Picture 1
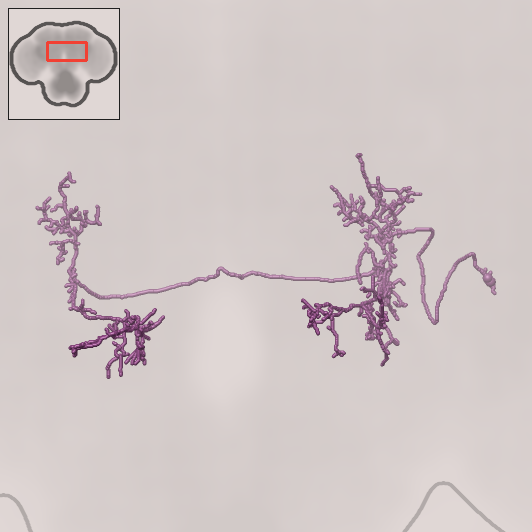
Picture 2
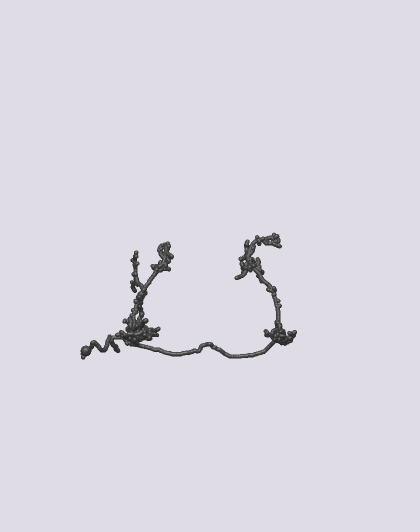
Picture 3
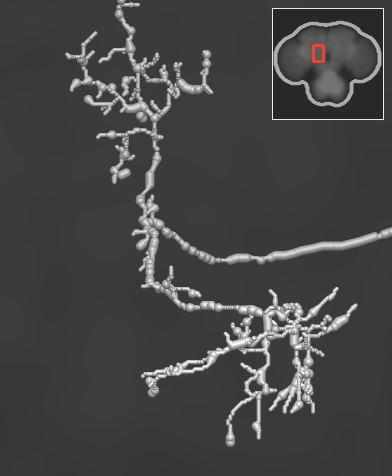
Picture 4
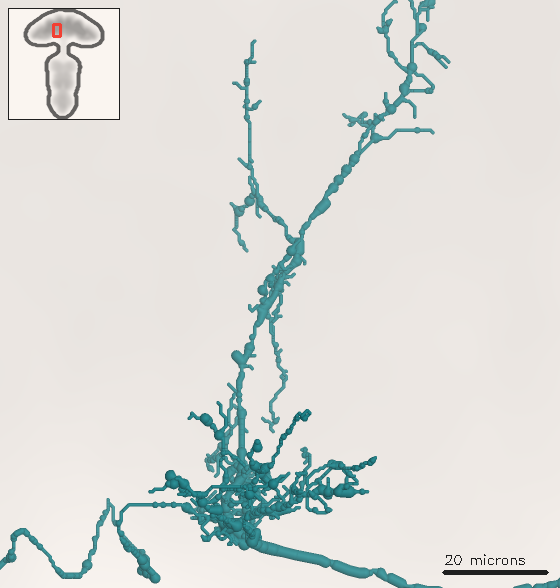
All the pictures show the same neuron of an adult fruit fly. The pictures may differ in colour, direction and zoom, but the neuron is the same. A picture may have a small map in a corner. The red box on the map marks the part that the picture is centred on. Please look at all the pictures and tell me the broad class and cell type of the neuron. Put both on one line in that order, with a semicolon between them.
central-brain intrinsic neuron; PS173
